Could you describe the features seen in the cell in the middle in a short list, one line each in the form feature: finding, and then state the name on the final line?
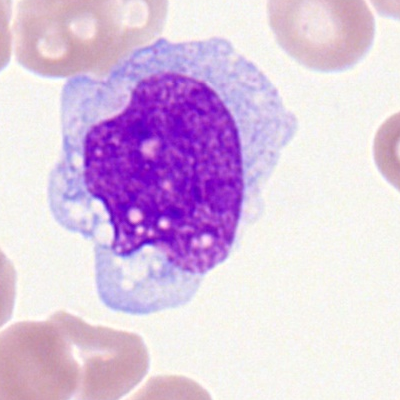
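Nucleus: large and irregular; note the uneven notched contour at its lower left
Cytoplasm: abundant, pale grey-blue
Vacuoles: several small clear ones, lower left of the nucleus
Granules: fine, faint pinkish-purple, scattered like dust through the cytoplasm
Name: monocyte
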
